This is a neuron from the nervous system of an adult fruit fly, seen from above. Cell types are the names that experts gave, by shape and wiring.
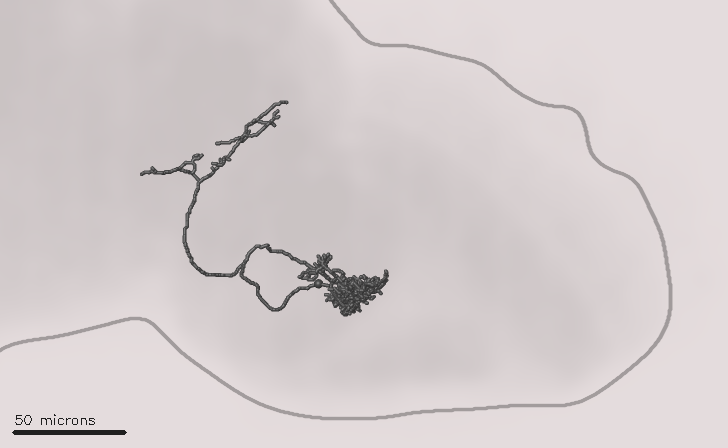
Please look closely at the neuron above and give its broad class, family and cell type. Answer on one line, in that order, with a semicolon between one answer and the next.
visual projection neuron; hemilineage VPNp3; LC11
